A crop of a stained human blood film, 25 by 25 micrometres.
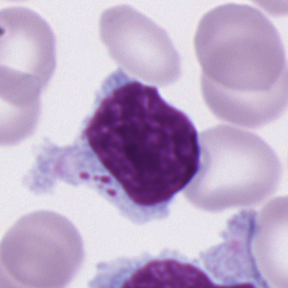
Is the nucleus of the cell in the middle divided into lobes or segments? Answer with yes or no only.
No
